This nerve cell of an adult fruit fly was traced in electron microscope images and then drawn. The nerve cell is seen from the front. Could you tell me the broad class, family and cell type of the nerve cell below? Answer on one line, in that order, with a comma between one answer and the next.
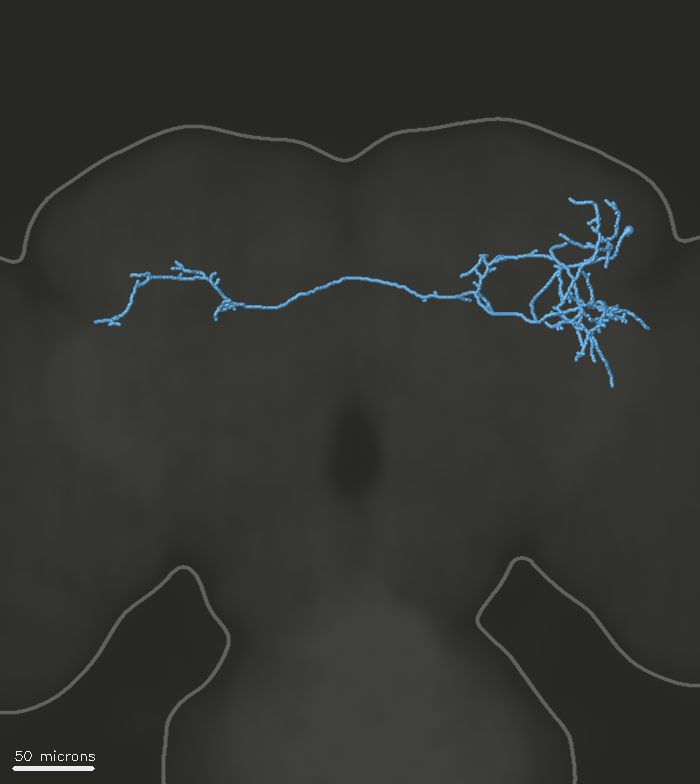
central-brain intrinsic neuron, hemilineage LHl2_ventral, AVLP063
